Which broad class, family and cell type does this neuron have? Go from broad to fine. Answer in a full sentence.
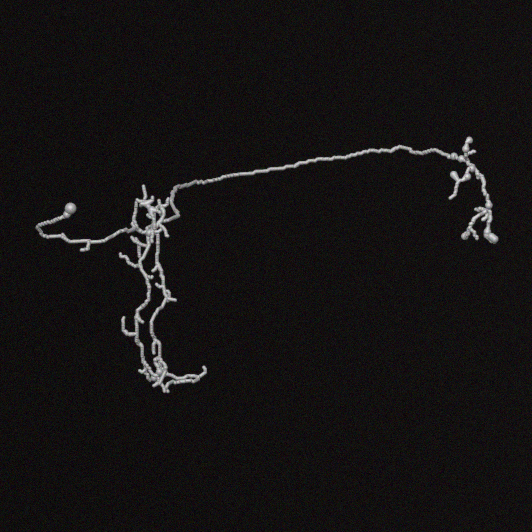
An optic-lobe intrinsic neuron of the Tm family, type Tm35.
